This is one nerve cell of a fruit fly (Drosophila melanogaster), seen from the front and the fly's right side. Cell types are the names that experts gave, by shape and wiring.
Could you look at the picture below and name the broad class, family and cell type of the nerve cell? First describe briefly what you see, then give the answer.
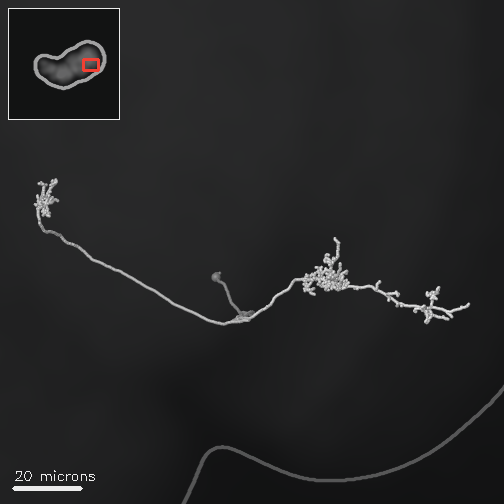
The cell body can be seen in the middle of the picture. By the scale bar it is about 130 microns wide in this view. Its broad class is optic-lobe intrinsic neuron. Its family is T. The cell type is T2a.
